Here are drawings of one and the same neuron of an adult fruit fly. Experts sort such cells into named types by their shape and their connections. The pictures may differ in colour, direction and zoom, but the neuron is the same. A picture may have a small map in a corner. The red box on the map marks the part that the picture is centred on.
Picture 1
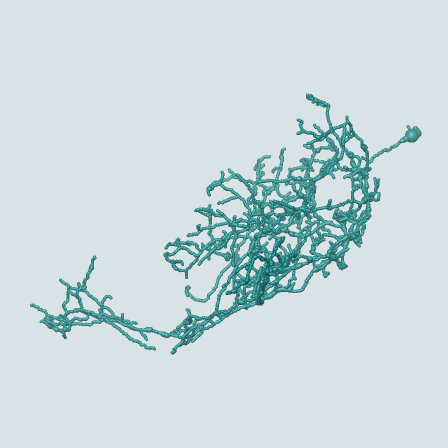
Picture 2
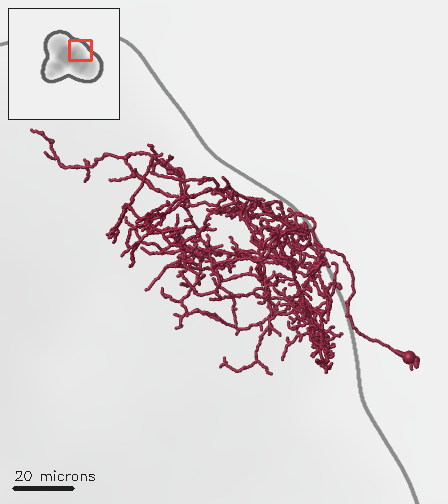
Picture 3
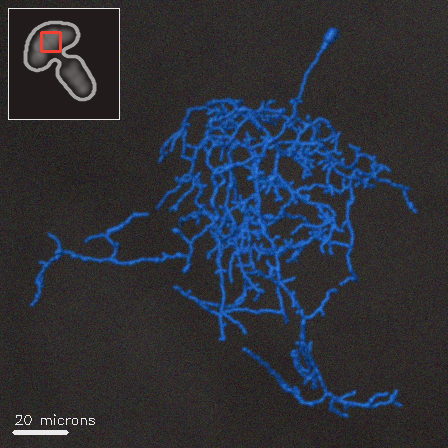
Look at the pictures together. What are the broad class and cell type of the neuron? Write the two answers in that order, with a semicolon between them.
central-brain intrinsic neuron; GNG170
